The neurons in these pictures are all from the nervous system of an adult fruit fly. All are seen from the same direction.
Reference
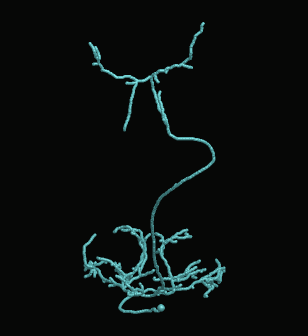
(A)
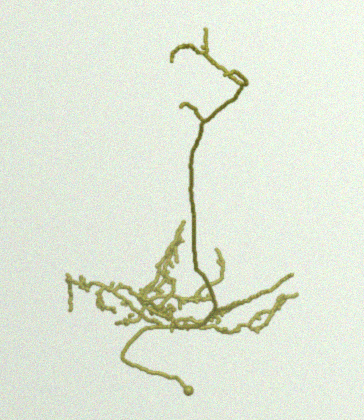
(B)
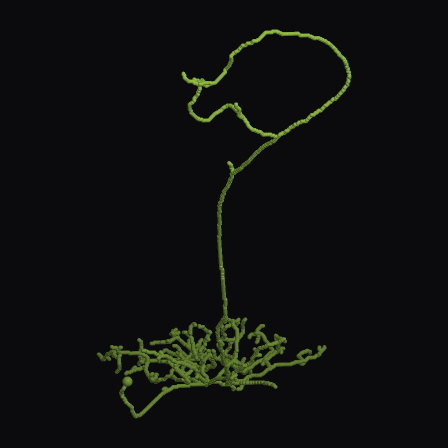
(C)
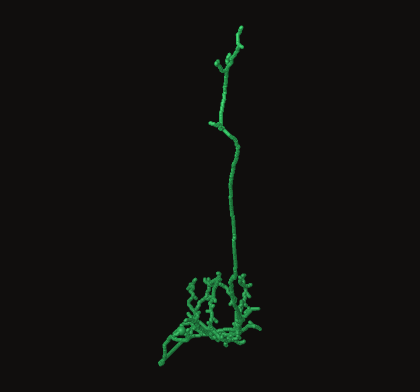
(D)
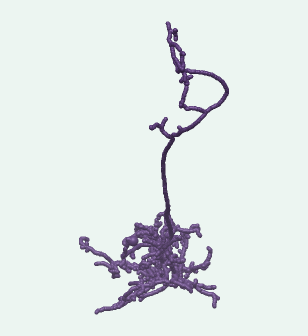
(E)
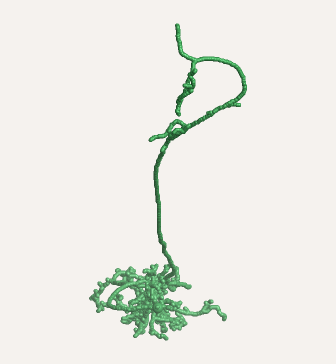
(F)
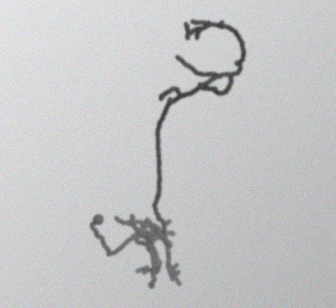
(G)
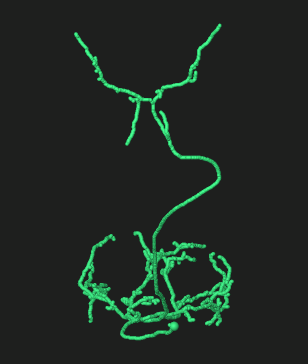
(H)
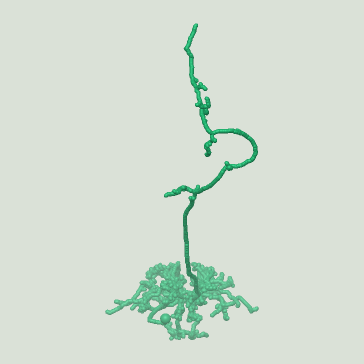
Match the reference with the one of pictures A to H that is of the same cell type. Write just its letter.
G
